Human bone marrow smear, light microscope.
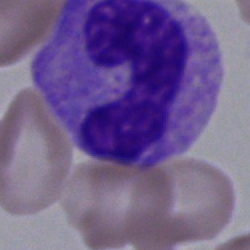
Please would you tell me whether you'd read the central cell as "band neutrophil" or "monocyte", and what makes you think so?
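This is a band neutrophil, not a monocyte. Its cytoplasm is moderate in amount and pale lilac, with fine violet granules scattered through it.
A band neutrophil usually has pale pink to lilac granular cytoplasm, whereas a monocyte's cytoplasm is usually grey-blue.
The chromatin here is dark purple and coarsely clumped.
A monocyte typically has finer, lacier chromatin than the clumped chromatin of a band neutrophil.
The nucleus forms a curved, C-shaped band whose concave side faces left.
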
